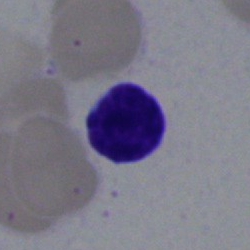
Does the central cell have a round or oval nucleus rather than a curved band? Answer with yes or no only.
Yes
